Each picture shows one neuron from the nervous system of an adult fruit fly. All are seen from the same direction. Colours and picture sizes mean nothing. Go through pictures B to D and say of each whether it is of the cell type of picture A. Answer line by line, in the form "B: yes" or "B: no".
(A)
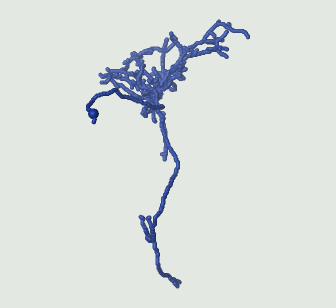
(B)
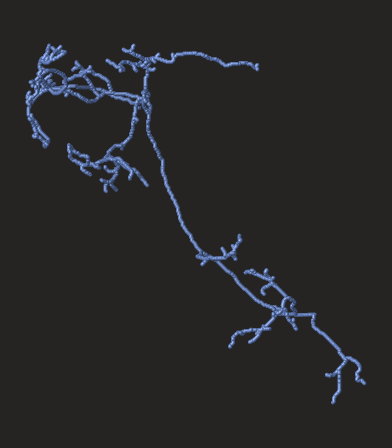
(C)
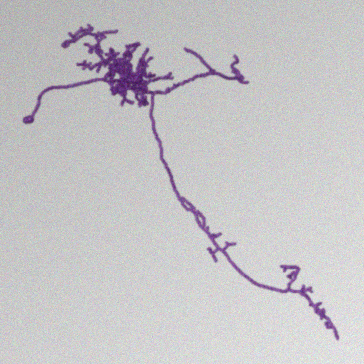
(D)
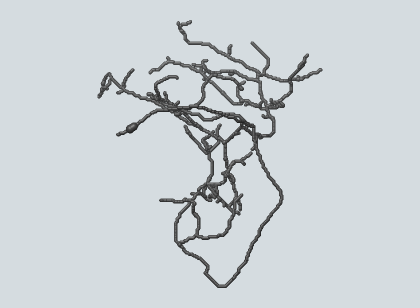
B: no
C: no
D: no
